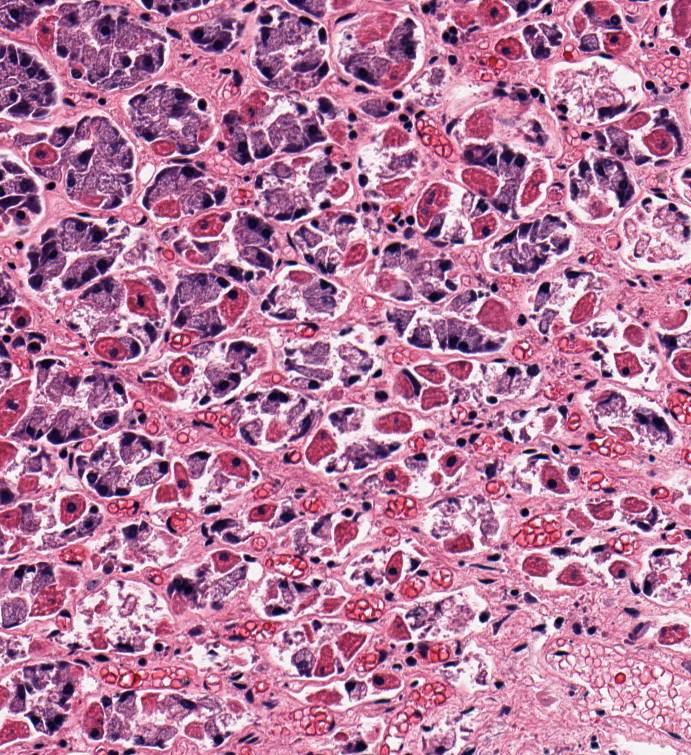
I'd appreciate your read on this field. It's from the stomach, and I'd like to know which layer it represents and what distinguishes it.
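These are fundic glands. Many cells, most crowded in the upper half, have dark purple granular cytoplasm; scattered among them are cells with bright pink cytoplasm and a single round central nucleus.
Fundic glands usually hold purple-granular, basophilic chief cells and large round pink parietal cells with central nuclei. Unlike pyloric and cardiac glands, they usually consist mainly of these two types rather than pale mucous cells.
Between the nests lie thin, pink, fibrous strands with scattered small dark elongated nuclei, and small thin-walled vessels full of red blood cells, most numerous in the lower half.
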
